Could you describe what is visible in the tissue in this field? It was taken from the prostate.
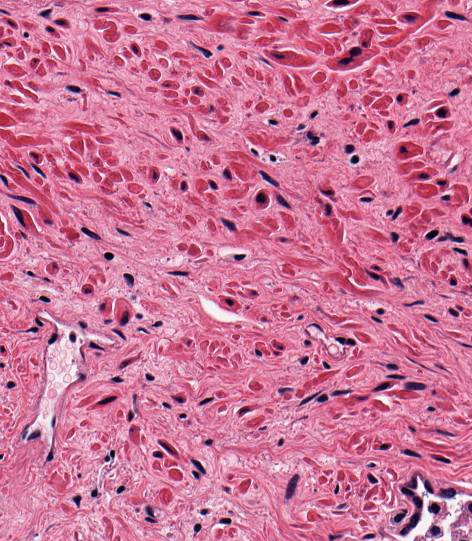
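Look first for epithelium: there is none, and the whole field is pink fibrous tissue. Follow the fibres and bundles: they interlace in varied directions, not one parallel line. The nuclei are small, dark, mostly spindle-shaped and scattered without crowding. No fat cells appear either.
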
